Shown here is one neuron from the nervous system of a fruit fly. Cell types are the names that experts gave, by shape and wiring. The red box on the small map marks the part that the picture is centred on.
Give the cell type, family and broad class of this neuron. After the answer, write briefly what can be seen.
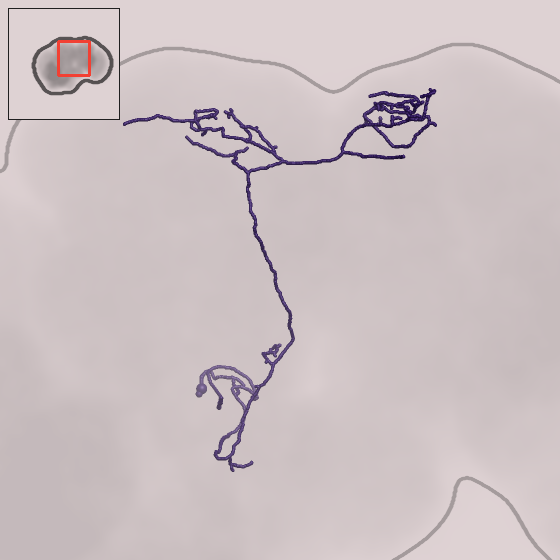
The cell type is aDT4. Its family is aDT. This is a central-brain intrinsic neuron. As drawn here it is about as wide as it is tall.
